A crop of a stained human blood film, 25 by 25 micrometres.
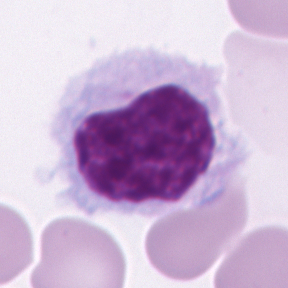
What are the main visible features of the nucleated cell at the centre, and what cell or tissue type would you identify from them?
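Start at the surface: fine hair-like projections fringe it. Now look at the cytoplasm, pale grey-blue, with a wider rim above the nucleus than on its right side. The chromatin is moderately condensed, with a mottled, patchy texture. The cell is about 16 micrometres across, and the nucleus, about 12 by 10 micrometres, fills about 50% of its area. This is a hairy cell.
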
